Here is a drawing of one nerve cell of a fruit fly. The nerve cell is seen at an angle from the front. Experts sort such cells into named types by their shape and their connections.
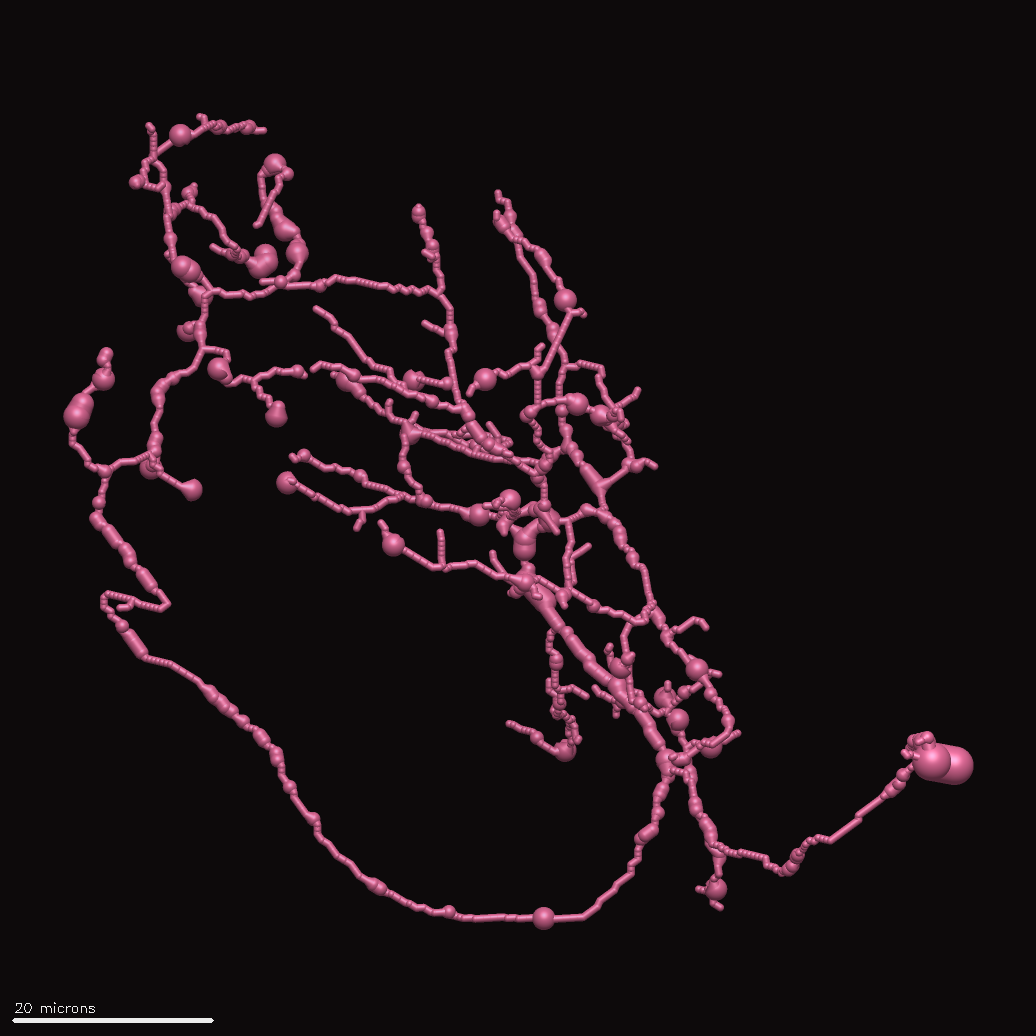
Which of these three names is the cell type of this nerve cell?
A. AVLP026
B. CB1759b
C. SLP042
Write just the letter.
C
